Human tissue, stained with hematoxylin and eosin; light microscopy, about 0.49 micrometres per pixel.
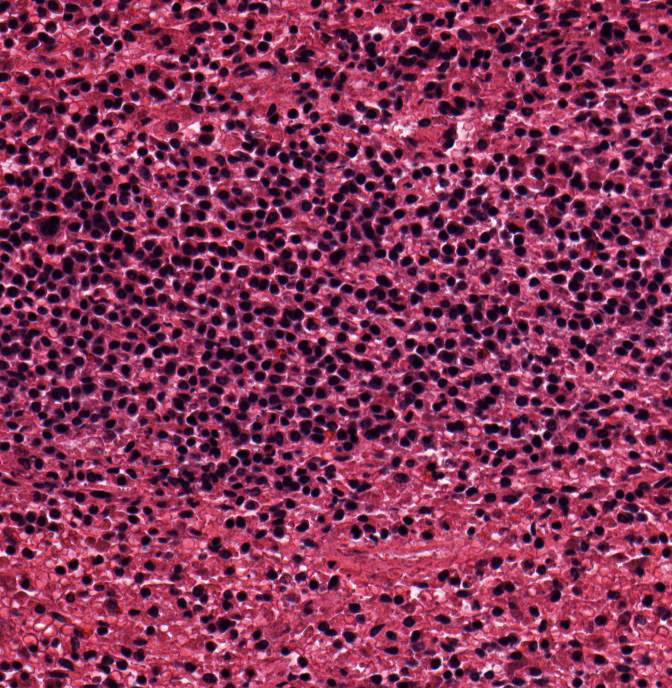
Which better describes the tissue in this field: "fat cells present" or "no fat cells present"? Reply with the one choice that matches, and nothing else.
No fat cells present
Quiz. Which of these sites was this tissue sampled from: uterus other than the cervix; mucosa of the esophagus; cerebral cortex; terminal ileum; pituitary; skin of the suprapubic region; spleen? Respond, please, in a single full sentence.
The slide carries a tissue sample from the spleen.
